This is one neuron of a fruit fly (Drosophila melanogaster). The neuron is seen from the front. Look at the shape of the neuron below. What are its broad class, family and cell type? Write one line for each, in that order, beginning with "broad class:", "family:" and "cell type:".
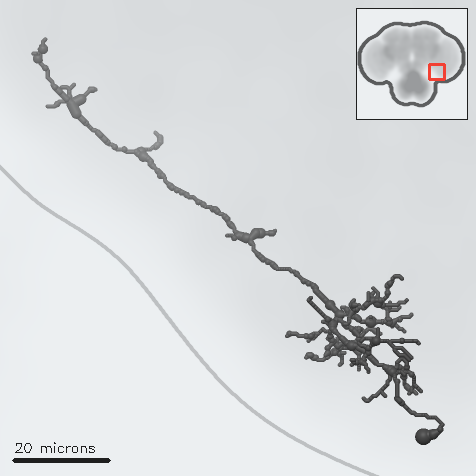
broad class: optic-lobe intrinsic neuron
family: TmY
cell type: TmY3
